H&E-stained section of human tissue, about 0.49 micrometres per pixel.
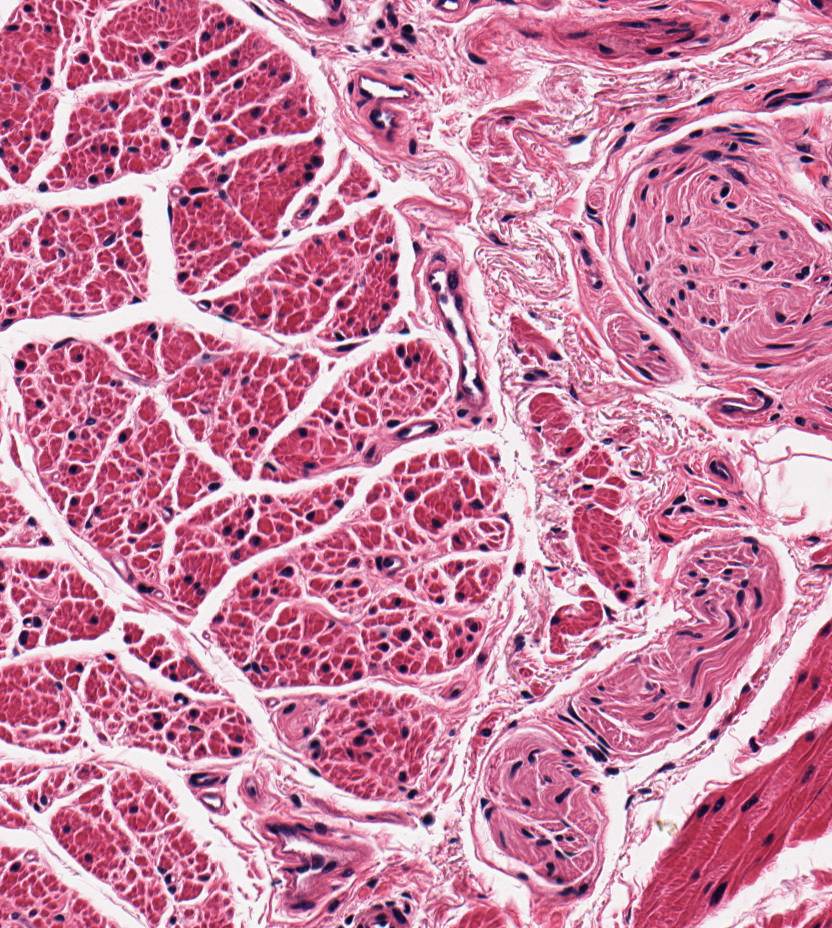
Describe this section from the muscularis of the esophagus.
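Working through the field in order, the left half is filled with fibres cut in cross section and grouped into fascicles. Within those left fascicles, the fibres form small, closely packed, polygonal red profiles with scattered dark nuclei. Next, the lower right corner holds a band of deep red fibres cut lengthwise, with elongated nuclei lying along it. Last, small thin-walled vessels sit in the loose connective tissue near the centre.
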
